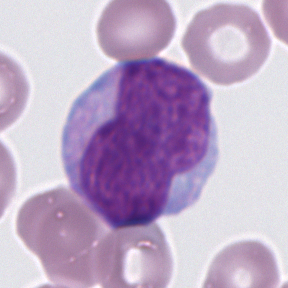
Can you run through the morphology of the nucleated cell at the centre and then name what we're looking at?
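On its left side the nucleus has a notch, which gives it a folded, waisted shape. Its chromatin looks fine and lacy rather than coarsely clumped. Turning to the cytoplasm, I can see no granules and no vacuoles in it. So this is an atypical promyelocyte.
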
